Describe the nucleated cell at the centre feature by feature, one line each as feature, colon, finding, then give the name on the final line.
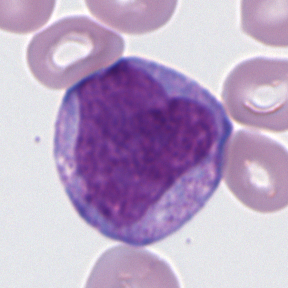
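Edge: nice and smooth, no surface projections
Nucleus: folded, with a notch at the upper right
Chromatin: fine and lacy, not dense blocks
Granules: fine, dust-like and purplish, in the cytoplasm
So, name: atypical promyelocyte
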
